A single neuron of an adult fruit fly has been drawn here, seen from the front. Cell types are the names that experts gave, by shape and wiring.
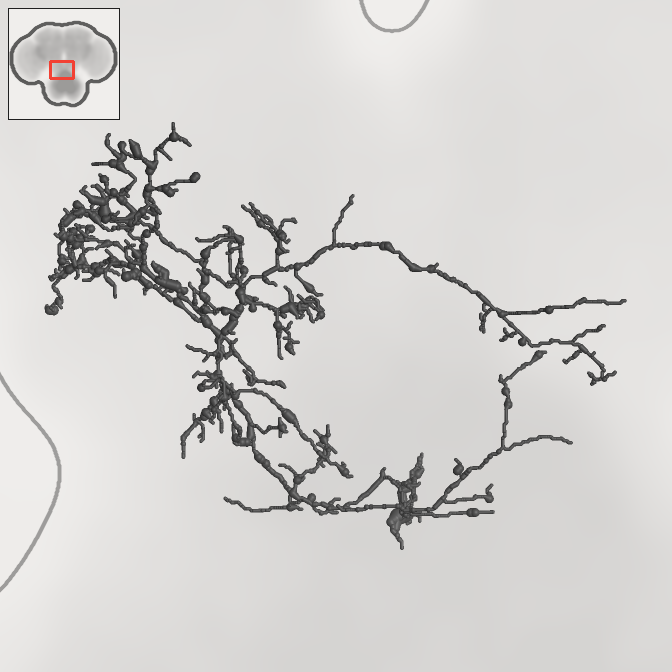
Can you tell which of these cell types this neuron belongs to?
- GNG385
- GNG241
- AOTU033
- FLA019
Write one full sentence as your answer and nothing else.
The cell type given to this neuron is GNG241.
